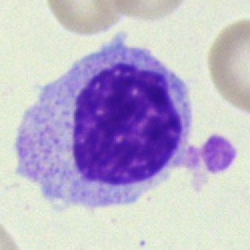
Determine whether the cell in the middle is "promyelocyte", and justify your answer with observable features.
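The cell is a myelocyte rather than a promyelocyte. Its chromatin is dark purple and dense, with small pale spots scattered through it, and this density sets it apart from a promyelocyte.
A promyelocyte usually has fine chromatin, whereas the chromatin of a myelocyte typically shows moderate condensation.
The cytoplasm is pale blue-lilac, a pallor that goes with myelocyte rather than promyelocyte.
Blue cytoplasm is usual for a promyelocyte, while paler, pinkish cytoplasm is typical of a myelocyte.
The nucleus sits off-centre toward the right side, and the cytoplasm forms a wide rim that is broadest on the left. The outline is irregular, with small bumps along the top edge, and a small purple fragment without a nucleus lies against the right edge.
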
